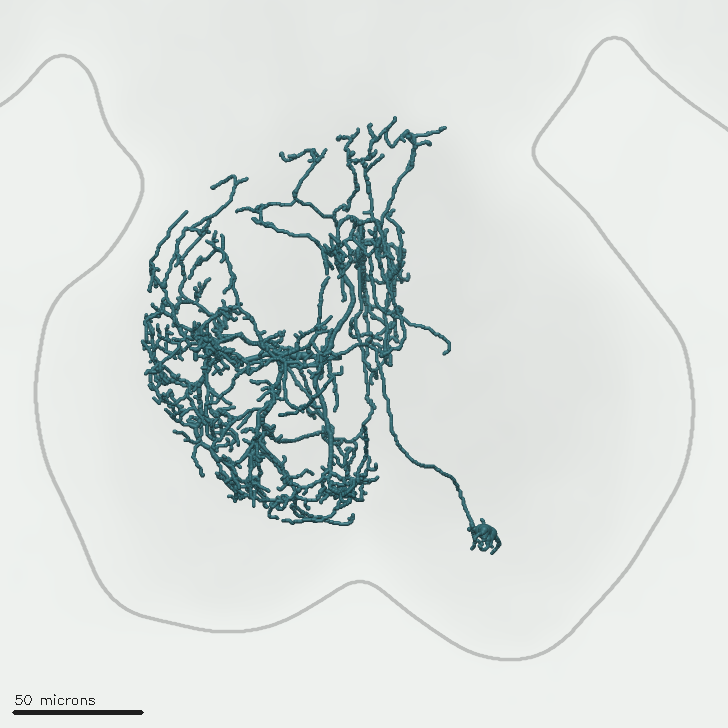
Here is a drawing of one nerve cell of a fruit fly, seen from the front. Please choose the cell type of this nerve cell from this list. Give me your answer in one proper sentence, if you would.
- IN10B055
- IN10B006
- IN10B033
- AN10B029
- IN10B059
To this nerve cell applies the cell type name IN10B006.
